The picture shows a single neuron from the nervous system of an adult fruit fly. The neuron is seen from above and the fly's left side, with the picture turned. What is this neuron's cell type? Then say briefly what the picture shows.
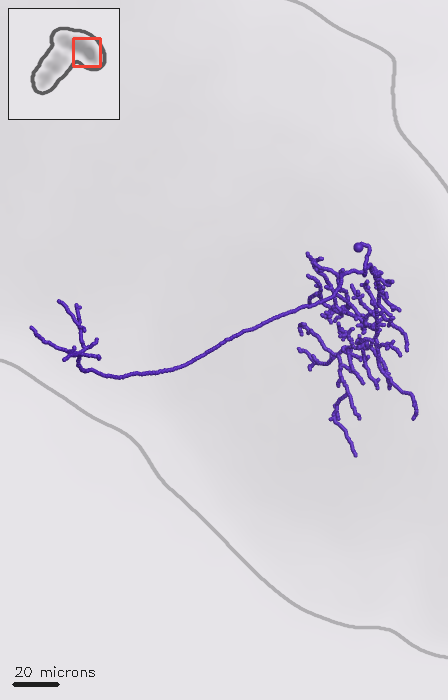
The cell type is MeVP7. This is a visual projection neuron. By the scale bar it is about 180 microns wide in this view. Dozens of branch ends can be seen.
